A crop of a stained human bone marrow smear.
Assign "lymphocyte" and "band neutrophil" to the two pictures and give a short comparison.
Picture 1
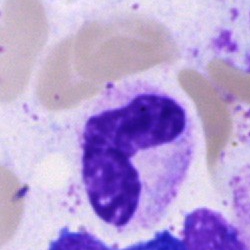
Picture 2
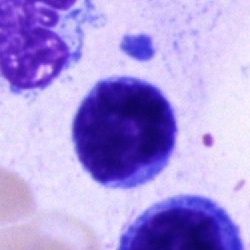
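Picture 1 shows a band neutrophil; picture 2 shows a lymphocyte. In the band neutrophil, the nucleus is a thick curved band bent around pale cytoplasm on its right side, and no nucleoli are visible.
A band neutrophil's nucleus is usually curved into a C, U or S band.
Parts of other nucleated cells with dark blue nuclei lie just below it. The lymphocyte, by contrast, has a round, smooth outline and dense chromatin that stains deep purple. Its cytoplasm is only a thin blue rim, seen mainly along the lower edge, and contains neither granules nor vacuoles.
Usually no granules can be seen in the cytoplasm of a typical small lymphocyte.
A small dark blue fragment lies just above the lymphocyte without touching it.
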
